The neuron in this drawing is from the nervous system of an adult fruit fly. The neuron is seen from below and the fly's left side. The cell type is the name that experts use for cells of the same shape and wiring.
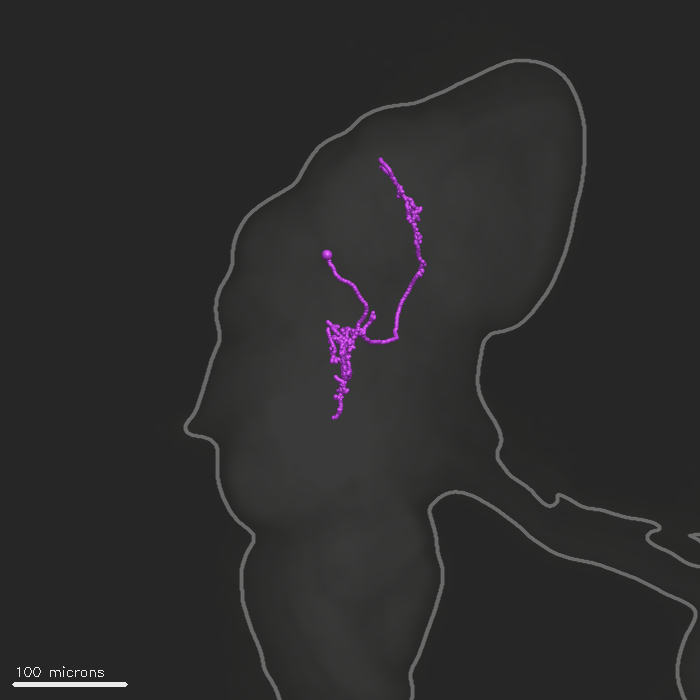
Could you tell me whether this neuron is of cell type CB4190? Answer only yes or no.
no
